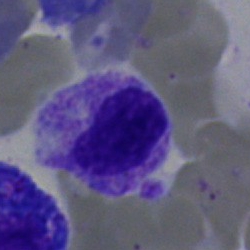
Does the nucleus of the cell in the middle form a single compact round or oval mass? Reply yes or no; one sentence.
Yes, a round or oval nucleus, compact and not band-shaped, is present in the cell.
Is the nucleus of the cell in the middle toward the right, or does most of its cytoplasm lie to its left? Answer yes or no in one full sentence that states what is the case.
Yes, most of the cytoplasm lies to the left of the nucleus.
